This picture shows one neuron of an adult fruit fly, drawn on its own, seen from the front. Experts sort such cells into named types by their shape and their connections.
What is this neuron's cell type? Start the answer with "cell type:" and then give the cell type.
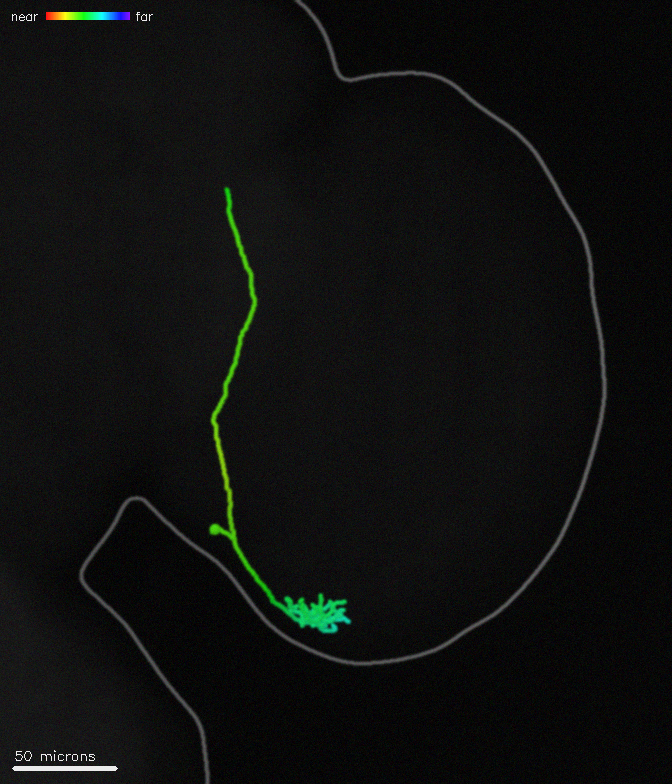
cell type: MeVP2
